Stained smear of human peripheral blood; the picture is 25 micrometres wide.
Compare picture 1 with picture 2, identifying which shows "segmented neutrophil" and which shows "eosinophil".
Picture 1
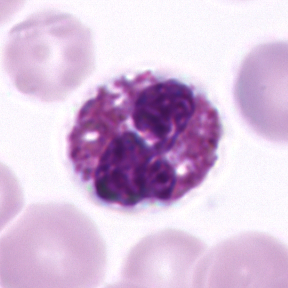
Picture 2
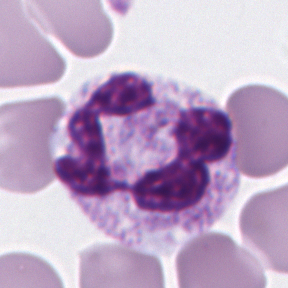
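Quick answer: the eosinophil is picture 1 and the segmented neutrophil is picture 2. Start with the granules: the eosinophil is packed with coarse pinkish-purple ones, whereas the segmented neutrophil has many fine violet granules spread evenly through plentiful, pale pink cytoplasm.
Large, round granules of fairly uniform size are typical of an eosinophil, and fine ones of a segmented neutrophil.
Both nuclei are divided into separate lobes; in the segmented neutrophil there are several, arranged in a ring around a central patch of cytoplasm.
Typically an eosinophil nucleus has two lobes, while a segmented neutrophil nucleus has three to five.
The chromatin is dark purple in both, dense in the eosinophil and coarsely clumped in the segmented neutrophil, and no nucleoli can be seen in the eosinophil. Both outlines are round, the segmented neutrophil's also smooth.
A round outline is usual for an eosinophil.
The eosinophil measures about 14 by 12 micrometres, about 1.5 times as wide as a red cell that lies whole in the picture.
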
